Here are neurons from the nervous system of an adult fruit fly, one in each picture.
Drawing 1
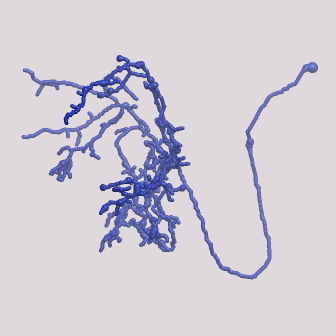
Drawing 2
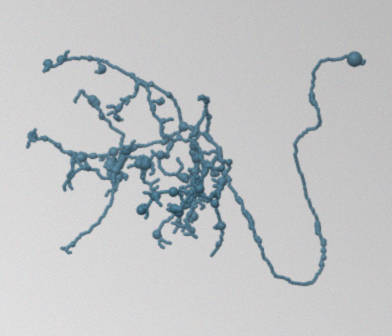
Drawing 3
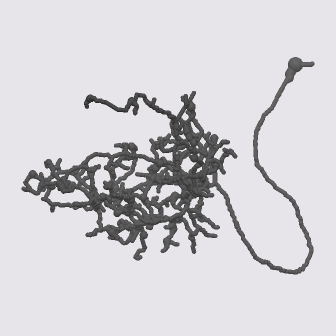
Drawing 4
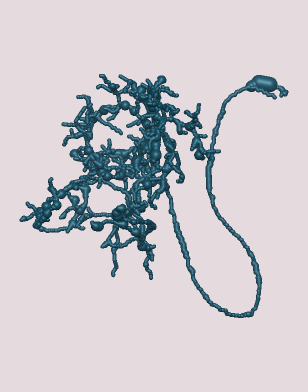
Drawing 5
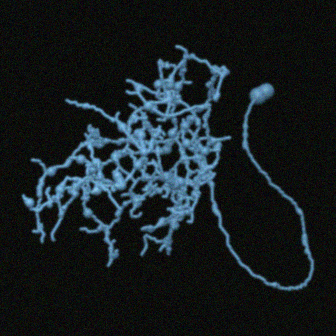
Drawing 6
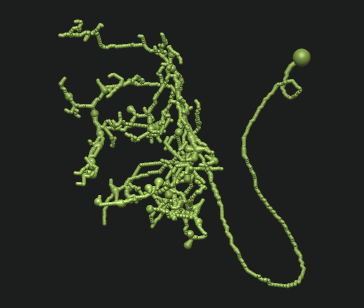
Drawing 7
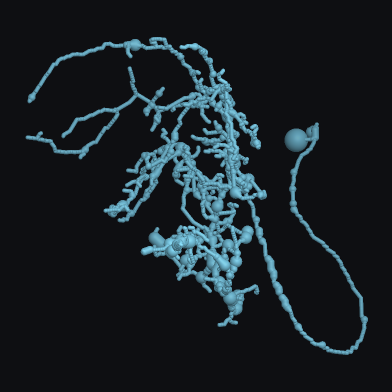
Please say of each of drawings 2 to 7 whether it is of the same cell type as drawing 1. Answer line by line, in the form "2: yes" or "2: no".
2: yes
3: no
4: yes
5: no
6: yes
7: yes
